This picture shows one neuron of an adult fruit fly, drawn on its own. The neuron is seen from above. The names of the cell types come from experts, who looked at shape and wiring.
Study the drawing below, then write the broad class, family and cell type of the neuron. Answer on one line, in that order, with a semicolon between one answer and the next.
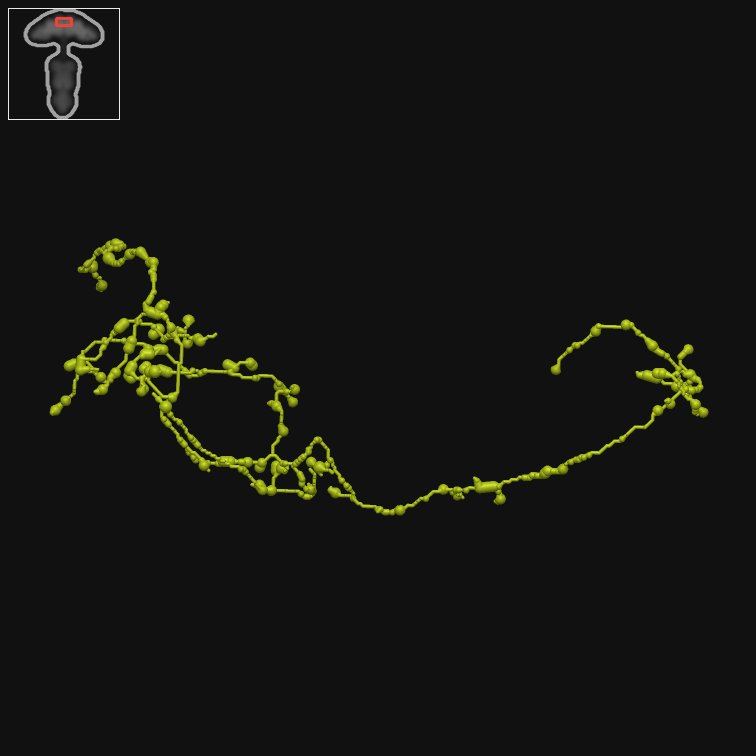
sensory neuron entering the brain; class gustatory; PhG10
